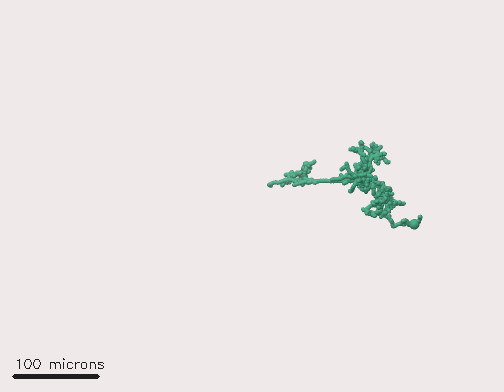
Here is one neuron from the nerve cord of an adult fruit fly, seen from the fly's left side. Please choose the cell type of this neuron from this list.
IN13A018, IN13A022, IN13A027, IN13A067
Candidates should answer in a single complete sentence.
This neuron is a cell of type IN13A018.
